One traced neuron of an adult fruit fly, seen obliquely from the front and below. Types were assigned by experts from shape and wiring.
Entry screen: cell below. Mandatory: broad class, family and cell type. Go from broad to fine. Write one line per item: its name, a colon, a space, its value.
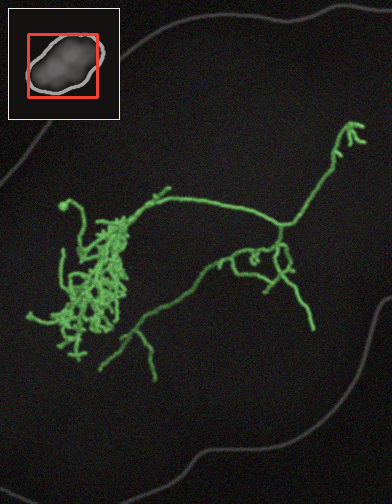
broad class: nerve-cord intrinsic neuron
family: hemilineage 08B
cell type: IN08B054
